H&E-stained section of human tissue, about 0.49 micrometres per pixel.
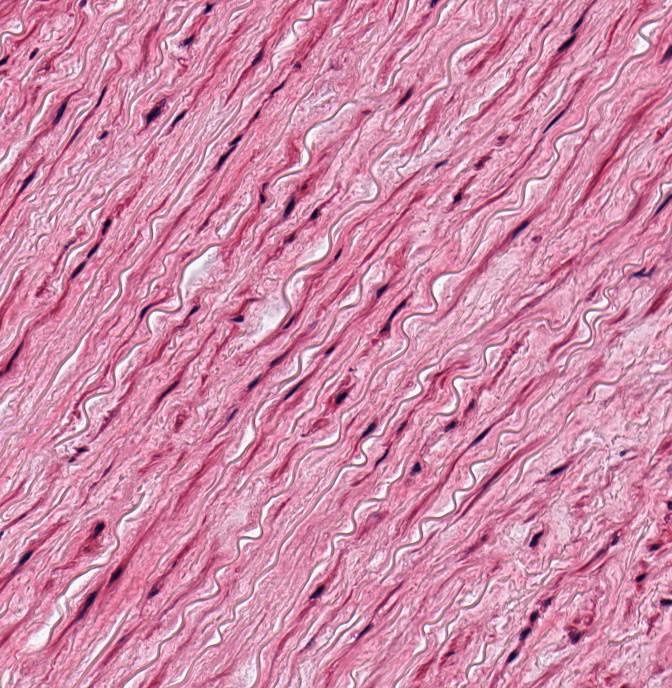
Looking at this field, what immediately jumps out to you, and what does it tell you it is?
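The structure shown is the tunica media of an artery. Its eosin-pink fibres follow a wavy, crimped course along their length.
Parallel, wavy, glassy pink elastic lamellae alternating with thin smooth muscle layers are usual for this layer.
The nuclei are thin, elongated, dark-staining and spindle-shaped, with their long axes parallel to the fibres.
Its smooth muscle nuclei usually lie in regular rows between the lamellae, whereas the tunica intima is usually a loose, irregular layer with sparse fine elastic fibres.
Narrow white slit-like clefts run parallel to the fibre bundles and separate them.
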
